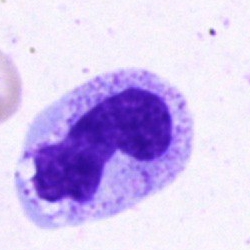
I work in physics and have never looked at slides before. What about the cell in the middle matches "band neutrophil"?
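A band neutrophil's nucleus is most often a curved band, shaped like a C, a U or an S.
Looking at this one, the nucleus is elongated and bent, running from lower left to upper right, and that bend fits a curved band. The chromatin is dark purple and coarsely clumped. Fine pinkish-violet granules are scattered through the cytoplasm, and at the lower left I see a few small clear spaces. It is a band neutrophil, then.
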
